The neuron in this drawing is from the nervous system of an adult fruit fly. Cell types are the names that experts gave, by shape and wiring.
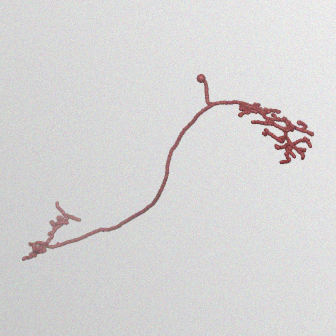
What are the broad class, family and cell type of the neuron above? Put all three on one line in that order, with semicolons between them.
visual projection neuron; hemilineage VPNl&d1_lateral; MeVP54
